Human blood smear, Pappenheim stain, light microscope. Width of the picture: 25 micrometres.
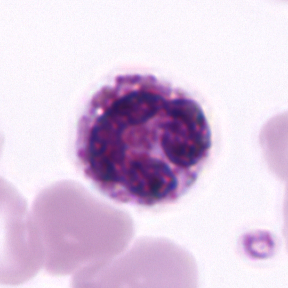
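Eosinophil, the nucleated cell at the centre of a stained peripheral blood smear. Notice how its nucleus divides into several lobes set around a paler centre. The chromatin is dark purple and coarsely clumped, and no nucleoli show in the nucleus. The cell is about 12 micrometres across. Bear in mind that the image is slightly blurred.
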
